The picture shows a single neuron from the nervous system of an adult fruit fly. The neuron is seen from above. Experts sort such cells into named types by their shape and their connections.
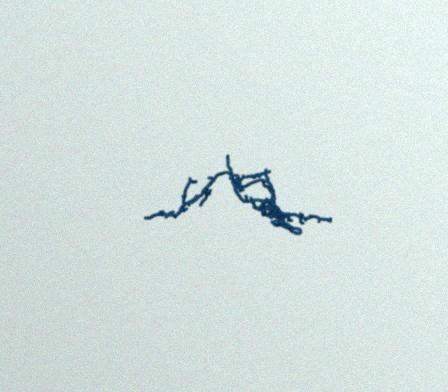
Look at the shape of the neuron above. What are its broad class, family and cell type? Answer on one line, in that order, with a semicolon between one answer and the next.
central-brain intrinsic neuron; hemilineage SMPpd2; SMP540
